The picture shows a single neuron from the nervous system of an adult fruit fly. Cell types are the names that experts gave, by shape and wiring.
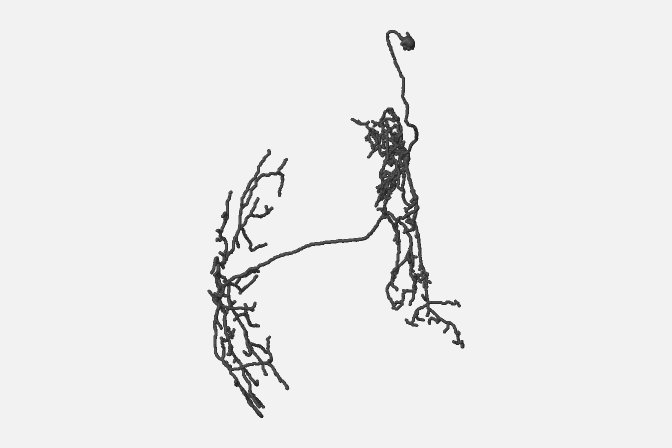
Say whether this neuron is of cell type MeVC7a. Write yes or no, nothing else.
no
